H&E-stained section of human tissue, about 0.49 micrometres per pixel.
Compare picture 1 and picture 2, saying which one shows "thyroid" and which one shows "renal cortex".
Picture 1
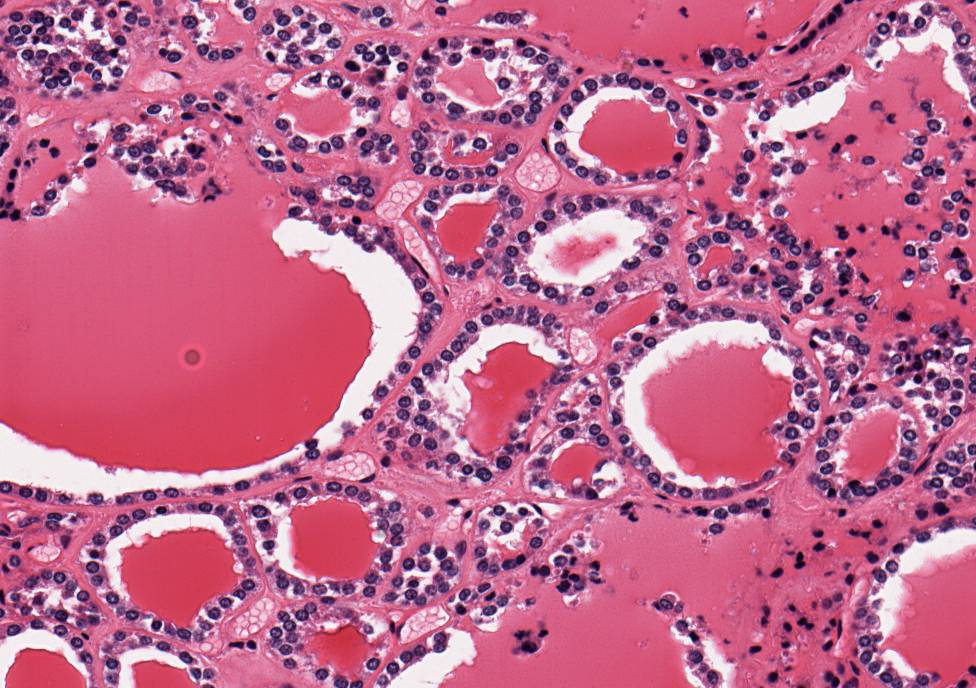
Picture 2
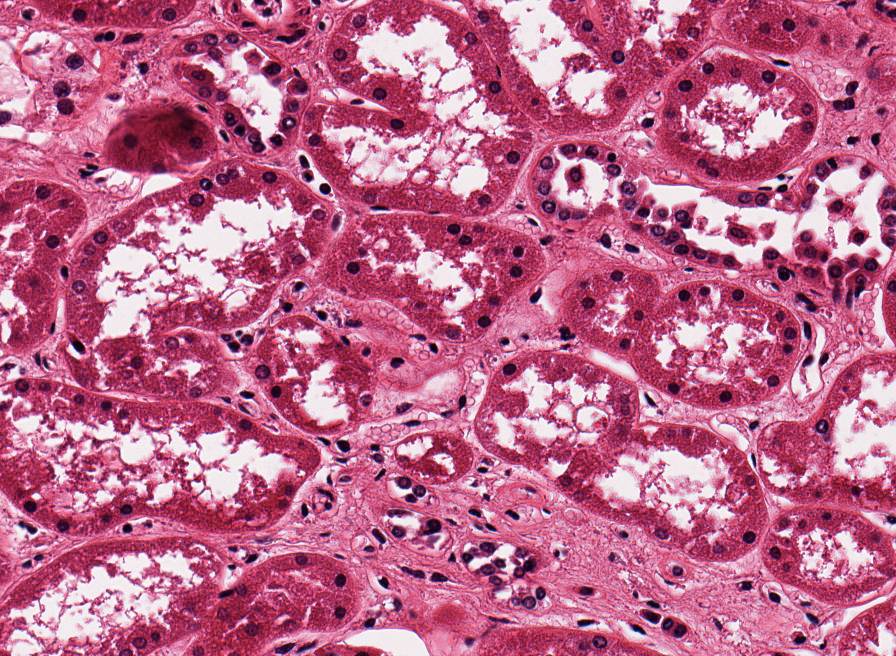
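Identification: picture 1 is thyroid, picture 2 is renal cortex. Layout: the thyroid is closely packed follicles of varying size, the largest at the left. Lining: both show a single layer of cuboidal cells, but most renal tubule cells have deeply eosinophilic, granular cytoplasm. Nuclei: in the thyroid they are round, dark and uniform; in the main renal tubules, round, dark and widely spaced toward the cell base. Exceptions: a few smaller renal tubules, one in the upper right centre, have paler cytoplasm, more crowded nuclei and a cleaner lumen. Between units: the thyroid has small clusters of cells with pale, finely vacuolated cytoplasm, especially upper centre; the renal interstitium has scattered dark spindle-shaped nuclei and widens into loose pale pink tissue in the lower centre.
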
